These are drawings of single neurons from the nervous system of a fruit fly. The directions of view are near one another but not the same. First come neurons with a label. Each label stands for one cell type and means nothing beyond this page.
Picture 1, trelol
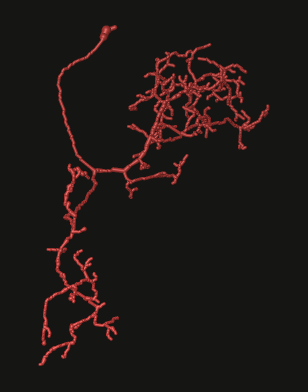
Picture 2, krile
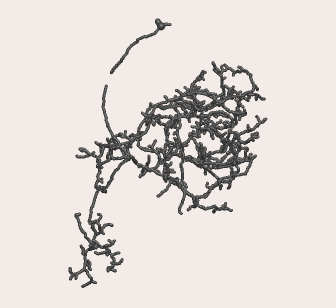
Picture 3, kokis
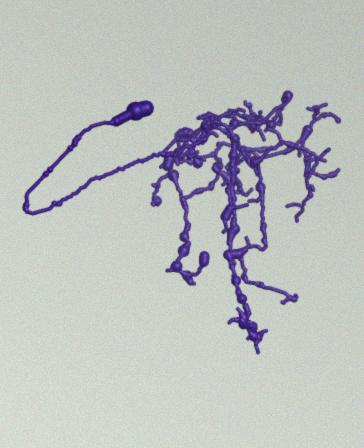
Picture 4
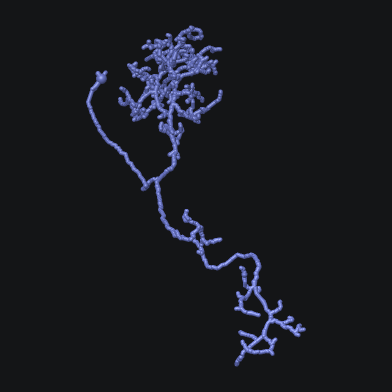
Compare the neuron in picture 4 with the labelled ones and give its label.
trelol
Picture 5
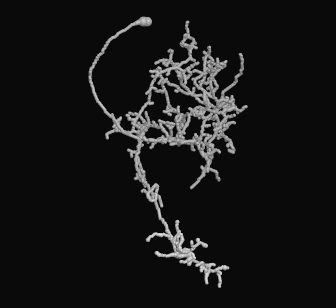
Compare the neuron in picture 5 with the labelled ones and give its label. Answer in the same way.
krile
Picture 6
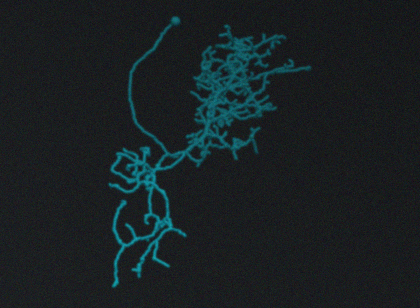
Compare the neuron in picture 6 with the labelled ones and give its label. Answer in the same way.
trelol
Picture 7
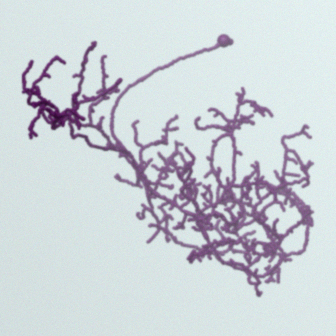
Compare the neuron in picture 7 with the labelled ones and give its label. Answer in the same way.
krile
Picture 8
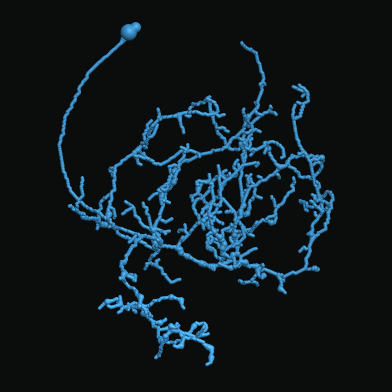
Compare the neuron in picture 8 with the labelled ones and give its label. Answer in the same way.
krile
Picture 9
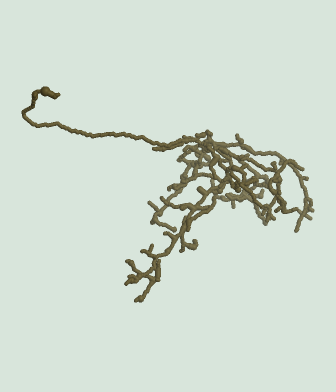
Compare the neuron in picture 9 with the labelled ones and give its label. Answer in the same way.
kokis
